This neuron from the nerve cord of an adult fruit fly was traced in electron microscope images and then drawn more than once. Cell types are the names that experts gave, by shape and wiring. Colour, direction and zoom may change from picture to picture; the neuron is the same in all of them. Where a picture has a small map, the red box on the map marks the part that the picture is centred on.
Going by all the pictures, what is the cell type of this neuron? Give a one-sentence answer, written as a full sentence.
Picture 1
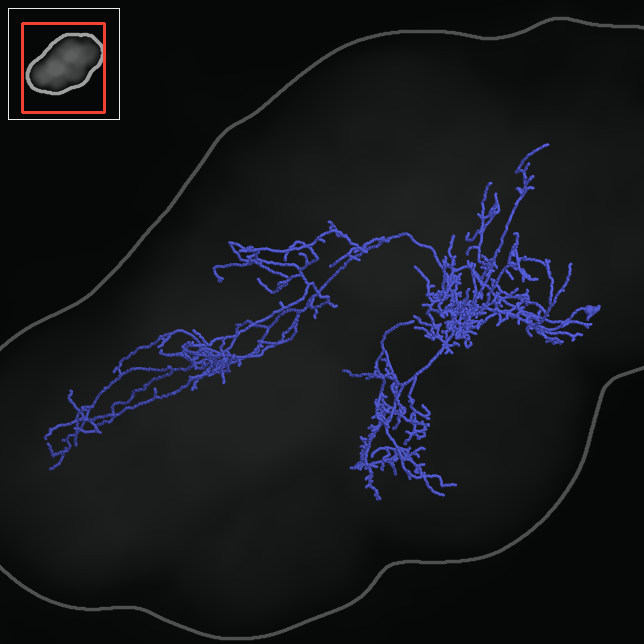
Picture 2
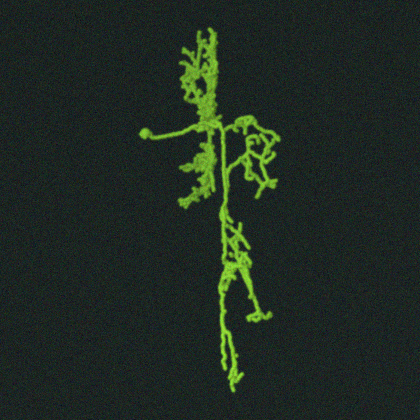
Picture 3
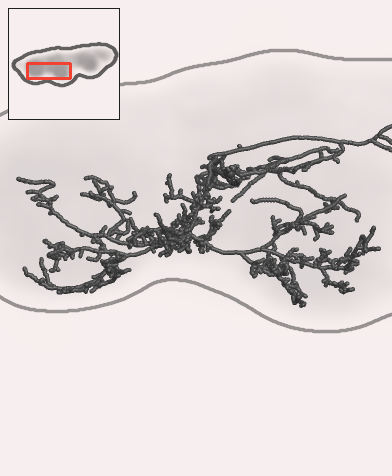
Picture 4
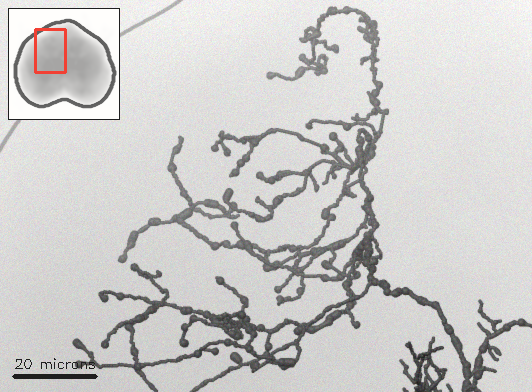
The neuron belongs to cell type IN18B017.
